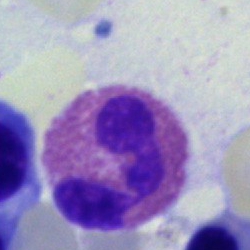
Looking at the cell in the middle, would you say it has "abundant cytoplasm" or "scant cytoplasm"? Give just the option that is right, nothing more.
Abundant cytoplasm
